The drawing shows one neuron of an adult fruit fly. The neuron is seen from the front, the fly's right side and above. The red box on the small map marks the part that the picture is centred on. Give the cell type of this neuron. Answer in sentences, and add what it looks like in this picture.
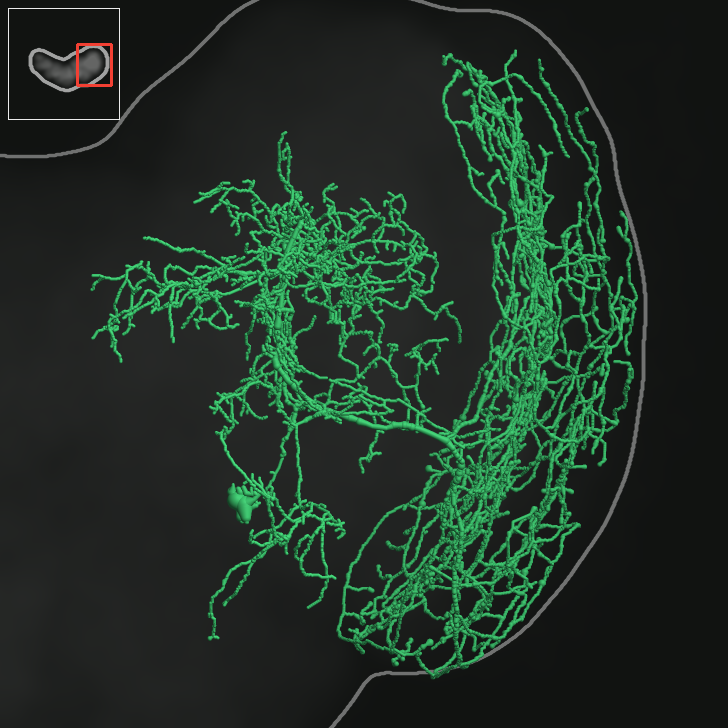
Its cell type is aMe17e. Its broad class is visual centrifugal neuron. More than a hundred branch ends can be seen. In this view it is about as wide as it is tall.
